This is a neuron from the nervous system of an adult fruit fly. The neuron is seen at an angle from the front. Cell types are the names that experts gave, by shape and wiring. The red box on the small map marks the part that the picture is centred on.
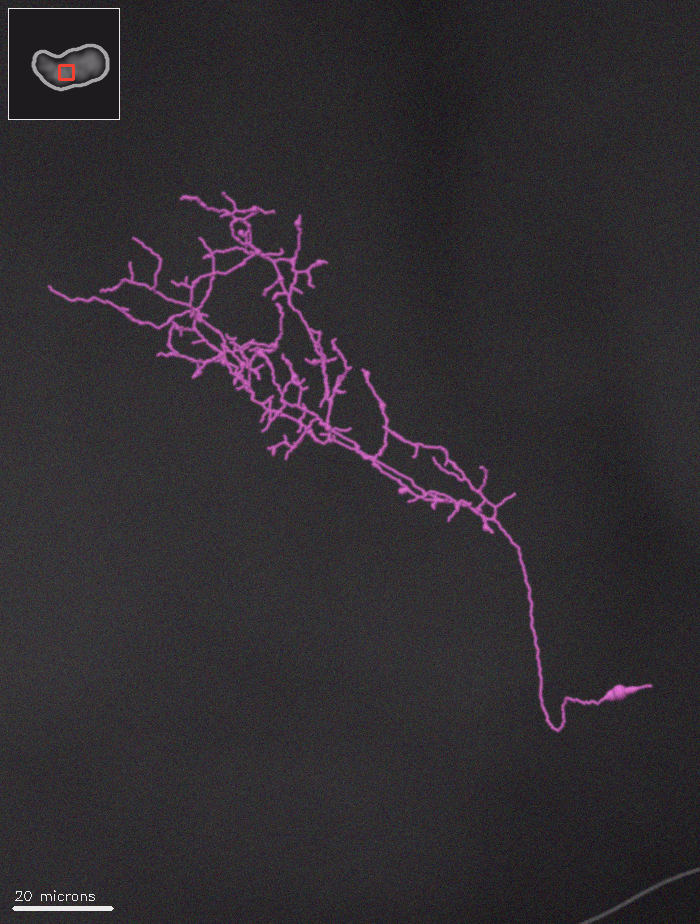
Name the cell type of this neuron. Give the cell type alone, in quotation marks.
"IN16B100_a"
